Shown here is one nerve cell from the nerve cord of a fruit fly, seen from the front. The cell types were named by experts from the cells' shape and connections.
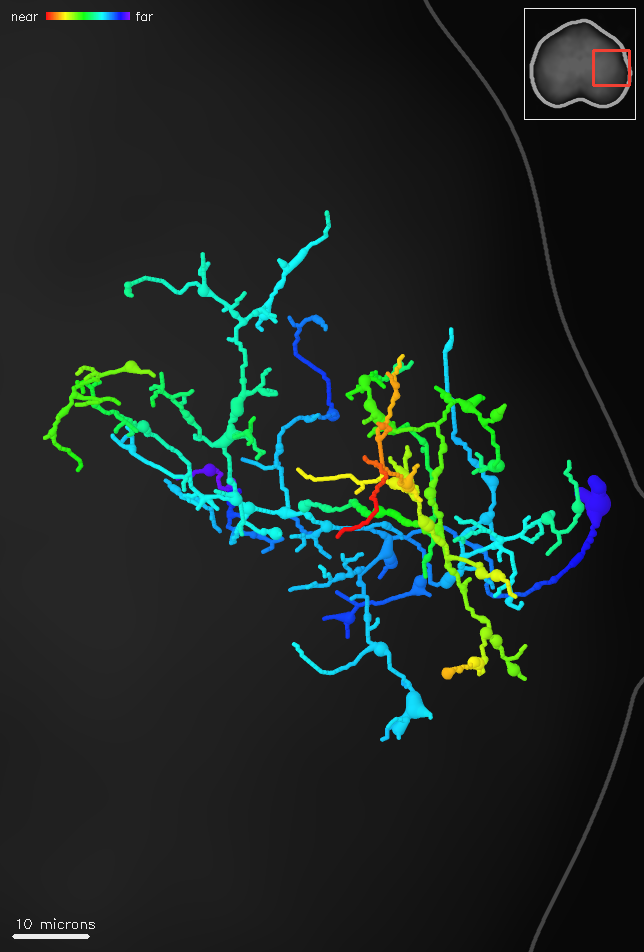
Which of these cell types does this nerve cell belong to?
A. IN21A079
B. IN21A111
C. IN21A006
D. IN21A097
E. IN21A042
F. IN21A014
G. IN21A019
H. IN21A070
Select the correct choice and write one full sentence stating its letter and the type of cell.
Cell type IN21A070 is what the nerve cell is, as option H states.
